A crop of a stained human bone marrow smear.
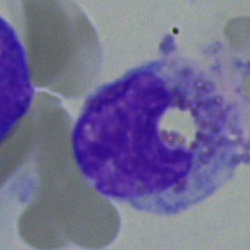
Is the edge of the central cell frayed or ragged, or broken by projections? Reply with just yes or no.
Yes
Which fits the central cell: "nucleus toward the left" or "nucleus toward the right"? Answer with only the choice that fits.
Nucleus toward the left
